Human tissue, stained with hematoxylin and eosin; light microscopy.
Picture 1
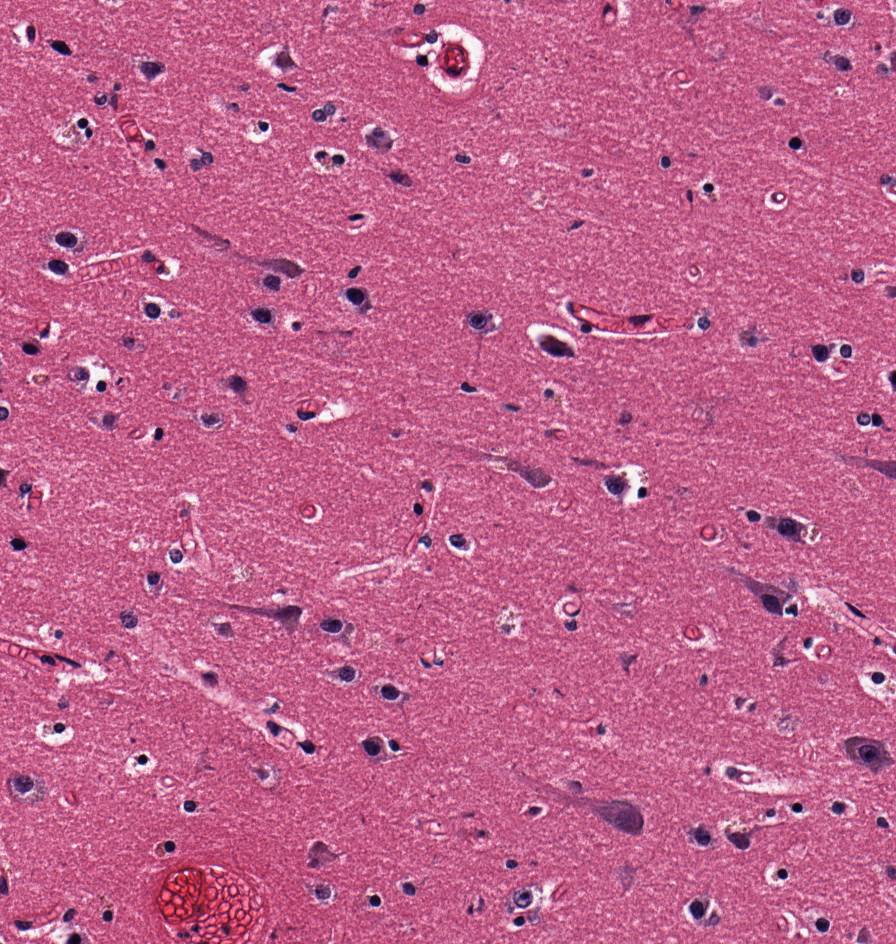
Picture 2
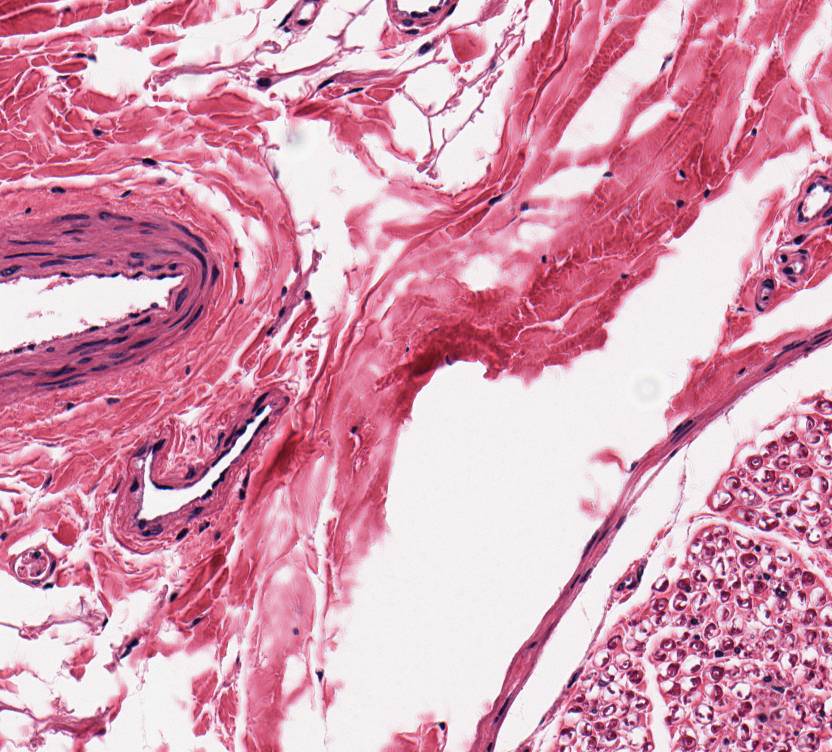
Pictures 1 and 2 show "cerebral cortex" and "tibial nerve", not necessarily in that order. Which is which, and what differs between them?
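The cerebral cortex is picture 1 and the tibial nerve is picture 2. Picture 1 is a finely granular pink neuropil in which cells lie singly, with no epithelium or glands. Numerous small, round, dark nuclei are scattered across it, many sitting in a clear halo. Thin-walled capillaries with red blood cells in single file pass through the middle, and a round vessel cut across and packed with red blood cells lies at the bottom left edge. Picture 2 instead shows wavy pink fibre bundles with sparse small dark nuclei, running from the lower middle toward the upper right. A thin band of flattened cells with elongated nuclei bounds the fascicle along its upper left side. Just below a thick-walled vessel at left of centre is a smaller vessel with a narrow slit-like lumen, and a large white empty space occupies the centre and lower centre.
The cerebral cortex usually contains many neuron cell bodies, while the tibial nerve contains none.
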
